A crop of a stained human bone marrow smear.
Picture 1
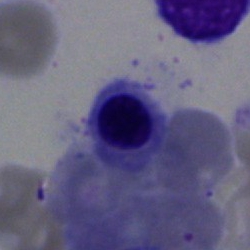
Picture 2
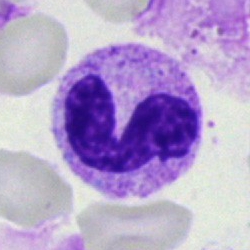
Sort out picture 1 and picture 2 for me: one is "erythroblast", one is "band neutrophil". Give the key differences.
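The first picture shows an erythroblast, and the second shows a band neutrophil. The clearest difference is the nucleus of the second cell: a single curved band shaped like a U, with its opening facing upward.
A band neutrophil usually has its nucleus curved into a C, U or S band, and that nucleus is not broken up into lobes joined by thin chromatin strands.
In the erythroblast, by contrast, the chromatin is dense and stains very dark purple.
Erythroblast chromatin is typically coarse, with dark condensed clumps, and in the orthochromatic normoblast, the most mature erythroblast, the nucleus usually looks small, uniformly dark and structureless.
The band neutrophil's chromatin is dark purple and coarsely clumped as well.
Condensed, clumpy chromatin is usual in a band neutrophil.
The two cells share a round, smooth outline and a nucleus without visible nucleoli.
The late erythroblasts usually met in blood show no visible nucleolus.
The erythroblast's cytoplasm shows no granules.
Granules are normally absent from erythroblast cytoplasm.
Around them, small purple specks are scattered just above the erythroblast, while pale grey non-nucleated red cells lie around the band neutrophil without overlapping it.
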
